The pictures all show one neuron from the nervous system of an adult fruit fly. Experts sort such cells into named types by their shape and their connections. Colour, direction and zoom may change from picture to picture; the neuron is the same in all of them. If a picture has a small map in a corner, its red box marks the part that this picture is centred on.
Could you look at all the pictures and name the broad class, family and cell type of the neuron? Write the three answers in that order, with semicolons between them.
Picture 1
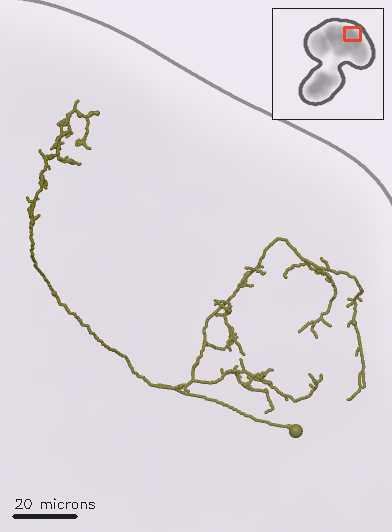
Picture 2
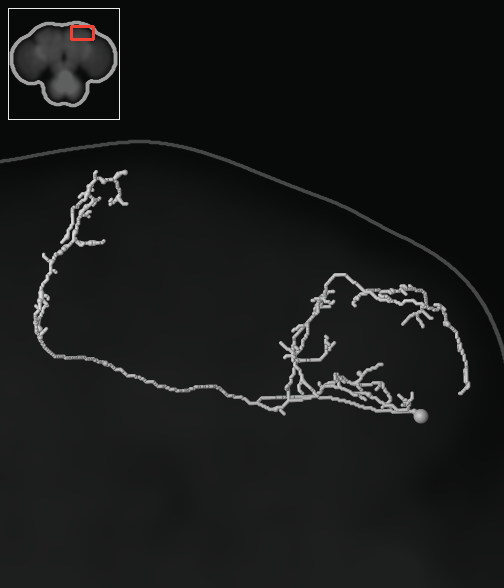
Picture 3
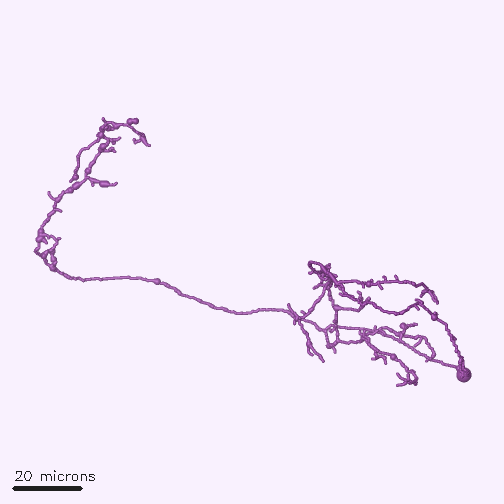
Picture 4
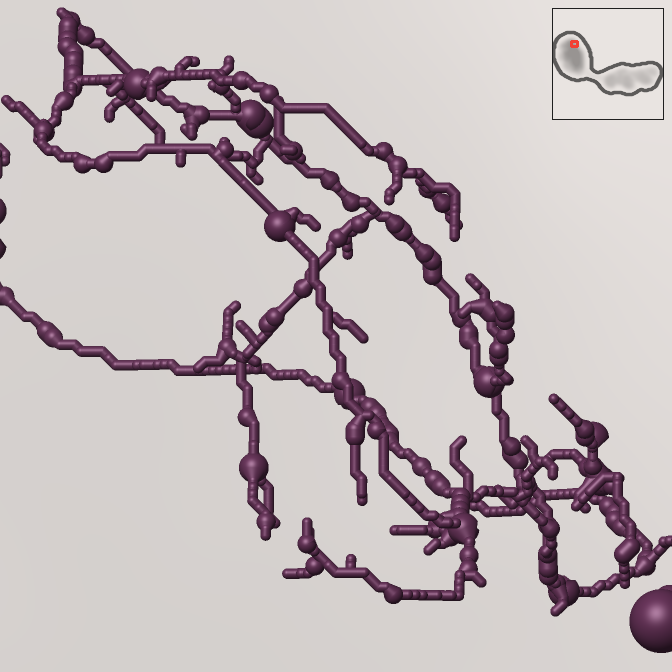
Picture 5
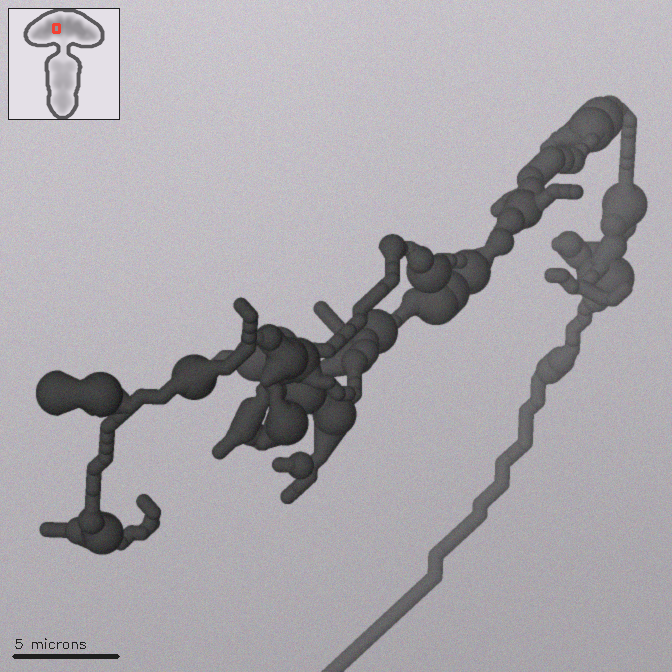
central-brain intrinsic neuron; hemilineage DL2_dorsal; CB4107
